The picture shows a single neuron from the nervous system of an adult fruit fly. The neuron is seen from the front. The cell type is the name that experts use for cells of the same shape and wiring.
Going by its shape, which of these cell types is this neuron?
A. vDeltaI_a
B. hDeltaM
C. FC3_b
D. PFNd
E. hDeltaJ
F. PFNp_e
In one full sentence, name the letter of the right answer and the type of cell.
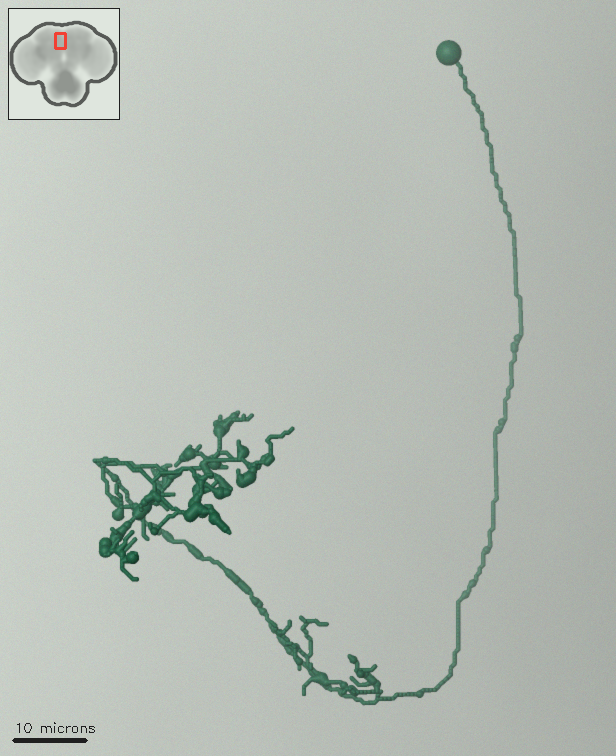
The cell type vDeltaI_a, option A, is that of the neuron.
